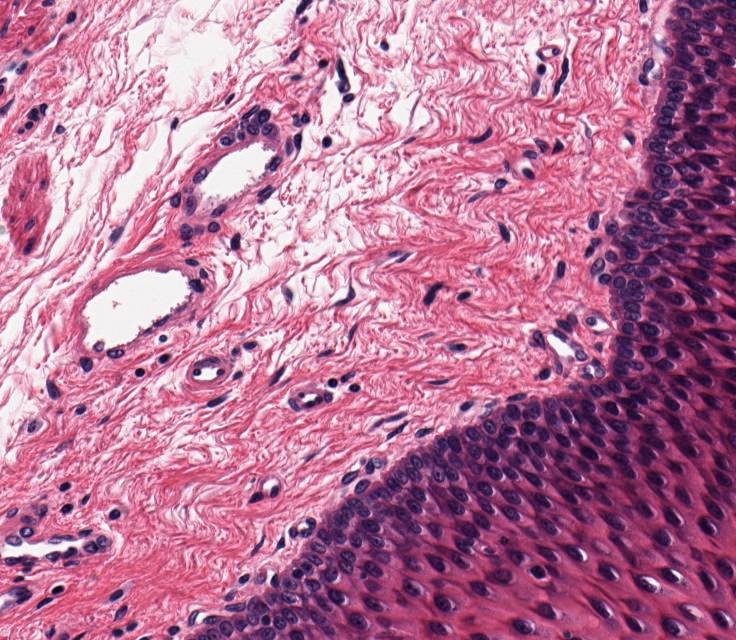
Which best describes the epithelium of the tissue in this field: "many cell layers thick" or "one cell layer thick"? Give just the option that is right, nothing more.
Many cell layers thick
